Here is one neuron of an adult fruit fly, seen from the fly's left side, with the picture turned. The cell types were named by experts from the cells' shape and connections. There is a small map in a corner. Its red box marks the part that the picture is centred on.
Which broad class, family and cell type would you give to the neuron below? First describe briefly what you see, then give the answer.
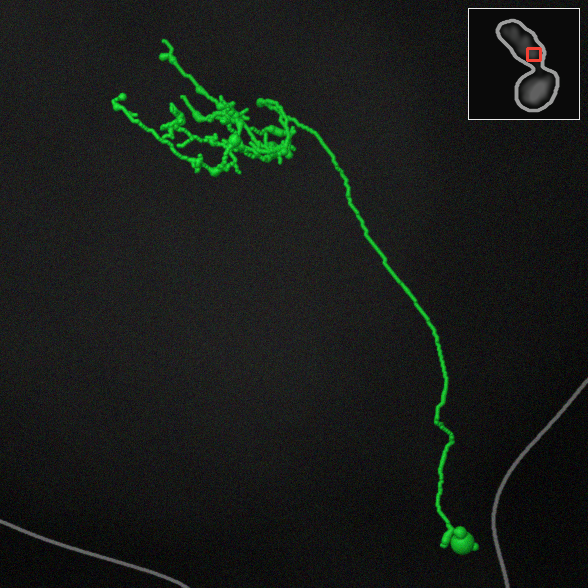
The cell body is at the lower right of the picture. As drawn here it is taller than it is wide. It is a nerve-cord intrinsic neuron. Its family is hemilineage 09A. Its cell type is IN09A044.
